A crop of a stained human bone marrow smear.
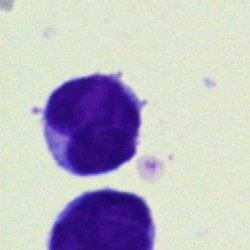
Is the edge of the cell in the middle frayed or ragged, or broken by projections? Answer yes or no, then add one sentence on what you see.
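Yes. Small pointed projections stick out from the upper right edge of the cell.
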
